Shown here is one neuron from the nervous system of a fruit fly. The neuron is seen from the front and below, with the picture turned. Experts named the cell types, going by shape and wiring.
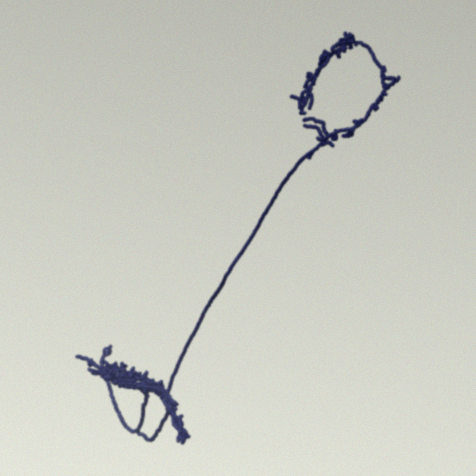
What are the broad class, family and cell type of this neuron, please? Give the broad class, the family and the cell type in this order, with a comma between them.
ascending neuron, hemilineage 09B, AN09B017a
